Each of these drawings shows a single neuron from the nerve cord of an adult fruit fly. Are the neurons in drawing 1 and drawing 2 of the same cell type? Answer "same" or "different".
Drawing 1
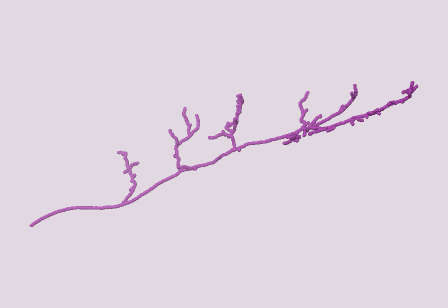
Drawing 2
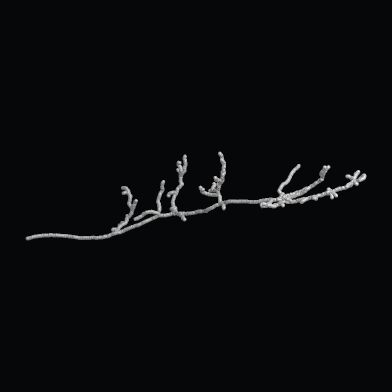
same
